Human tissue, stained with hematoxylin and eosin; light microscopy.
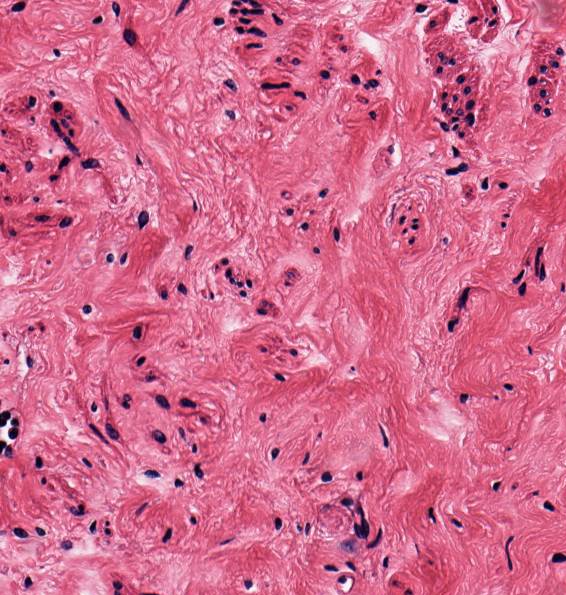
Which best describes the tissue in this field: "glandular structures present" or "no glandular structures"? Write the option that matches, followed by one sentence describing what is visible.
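No glandular structures. No glands or tubules are present in the field.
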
